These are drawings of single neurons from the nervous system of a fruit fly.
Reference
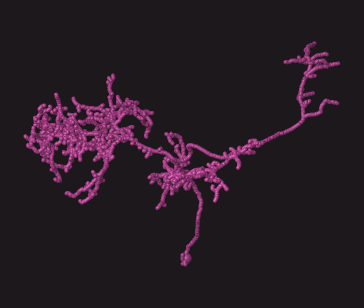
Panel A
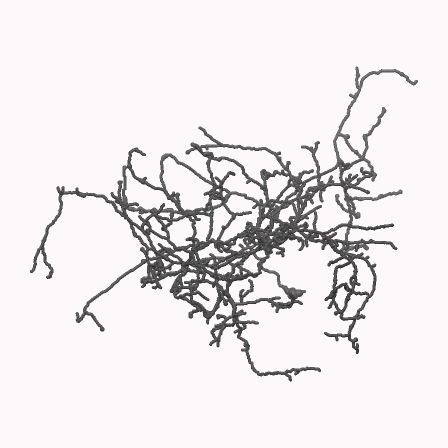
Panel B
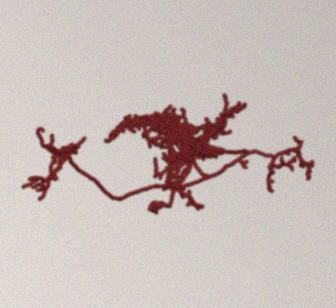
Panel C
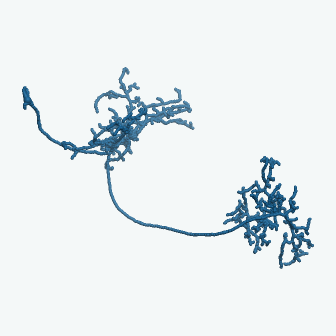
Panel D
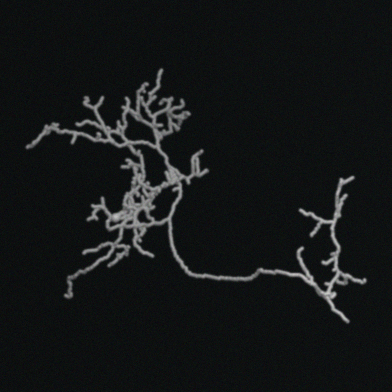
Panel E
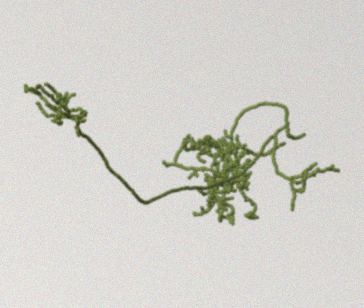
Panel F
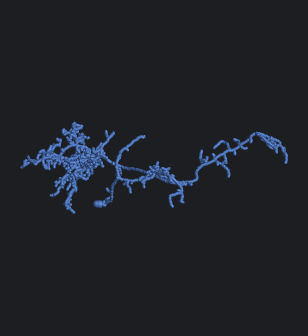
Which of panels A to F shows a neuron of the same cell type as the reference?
F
